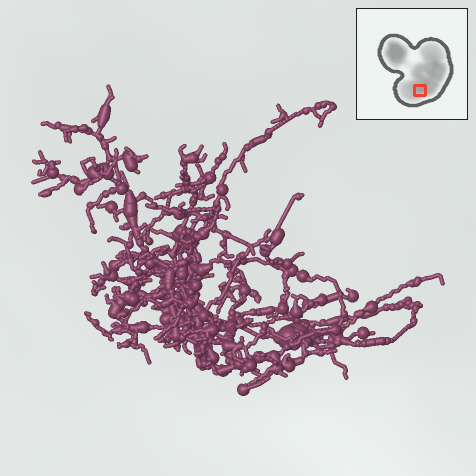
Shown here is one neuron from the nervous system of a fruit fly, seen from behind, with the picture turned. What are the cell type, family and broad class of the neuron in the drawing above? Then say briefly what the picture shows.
The cell type is AVLP311_b1. The family is hemilineage VLPa1_lateral. This is a central-brain intrinsic neuron. As drawn here it is wider than it is tall.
